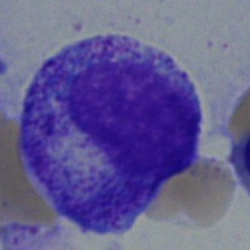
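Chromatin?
Deep purple, fairly dense, only faint lighter mottling.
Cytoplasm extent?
Abundant; wide band along left and lower parts, with a pale, less granular patch beside the nucleus at lower left.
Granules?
Numerous, purple, scattered throughout the cytoplasm.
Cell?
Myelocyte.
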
